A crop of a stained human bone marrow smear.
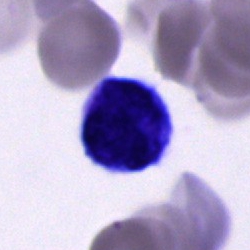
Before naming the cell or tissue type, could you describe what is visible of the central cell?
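Outline first: the cell is roughly round. Second, the nucleus fills almost the whole cell. Third, its chromatin is dense, dark blue-purple and coarsely clumped. Last, no more than a very thin rim of cytoplasm shows around the nucleus. This cell is a lymphocyte.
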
